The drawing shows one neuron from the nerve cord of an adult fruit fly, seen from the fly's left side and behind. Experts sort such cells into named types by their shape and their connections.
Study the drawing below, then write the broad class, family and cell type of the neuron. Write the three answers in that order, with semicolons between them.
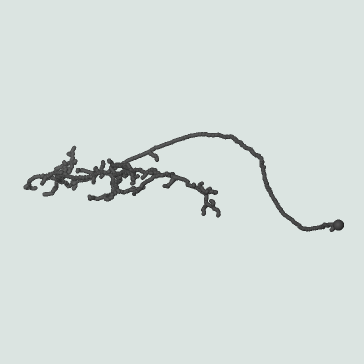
nerve-cord intrinsic neuron; hemilineage 21A; IN21A087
